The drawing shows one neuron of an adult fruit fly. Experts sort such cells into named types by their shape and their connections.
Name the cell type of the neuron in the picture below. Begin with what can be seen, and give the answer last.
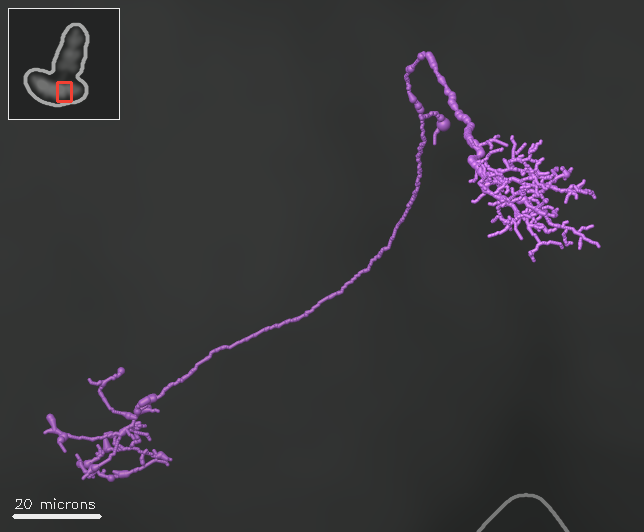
By the scale bar it is about 130 microns wide in this view. Dozens of branch ends can be seen. It is a visual projection neuron. It is of cell type LC10c-1.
